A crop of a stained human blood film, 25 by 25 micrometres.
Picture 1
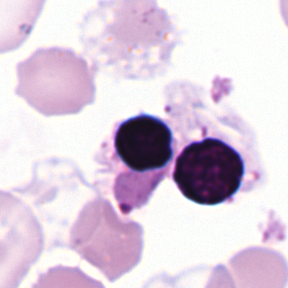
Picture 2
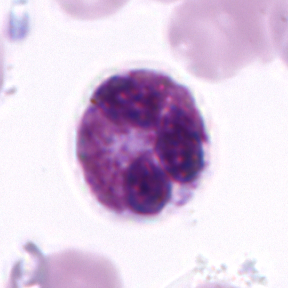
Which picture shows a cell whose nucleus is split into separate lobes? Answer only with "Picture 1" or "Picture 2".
Picture 2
